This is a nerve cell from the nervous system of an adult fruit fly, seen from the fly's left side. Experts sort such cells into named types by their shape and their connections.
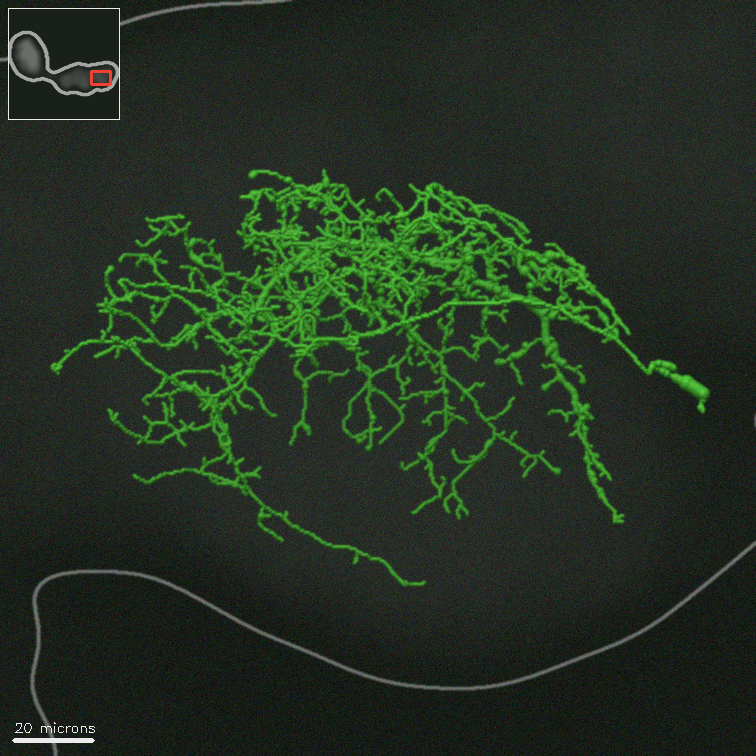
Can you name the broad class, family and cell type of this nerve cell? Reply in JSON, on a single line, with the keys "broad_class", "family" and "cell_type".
{"broad_class": "nerve-cord intrinsic neuron", "family": "hemilineage 21A", "cell_type": "IN21A013"}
